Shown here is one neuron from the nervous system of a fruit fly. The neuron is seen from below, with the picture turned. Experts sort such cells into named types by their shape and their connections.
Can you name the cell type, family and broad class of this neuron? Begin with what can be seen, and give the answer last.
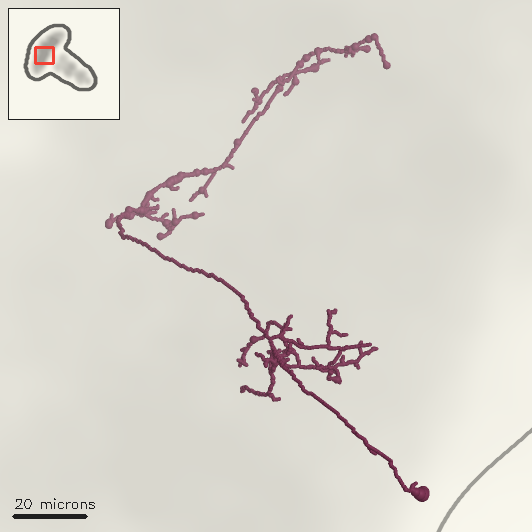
By the scale bar it is about 130 microns tall in this view. The picture shows dozens of branch ends. The cell type is SIP089. Its family is hemilineage DL1_ventral. Its broad class is central-brain intrinsic neuron.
